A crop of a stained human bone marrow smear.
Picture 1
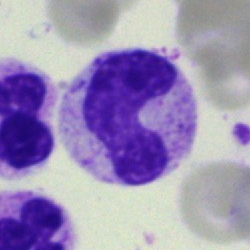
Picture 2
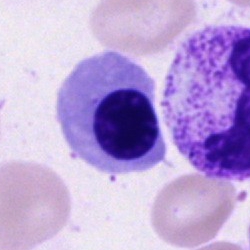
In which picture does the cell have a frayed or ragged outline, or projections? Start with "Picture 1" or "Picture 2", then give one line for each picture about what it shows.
Picture 2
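In picture 1: The cell outline is round and smooth.
In picture 2: A small pointed tip projects from the lower right edge of the cell.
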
